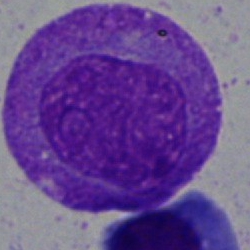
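Blast, central cell of bone marrow smear. Chromatin finely stippled with small pale spots, not coarsely clumped. Round, ring-like nucleolus in left part of nucleus. Broad rim of purple cytoplasm on all sides. Paler band between nucleus and cytoplasm along upper right nuclear edge.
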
